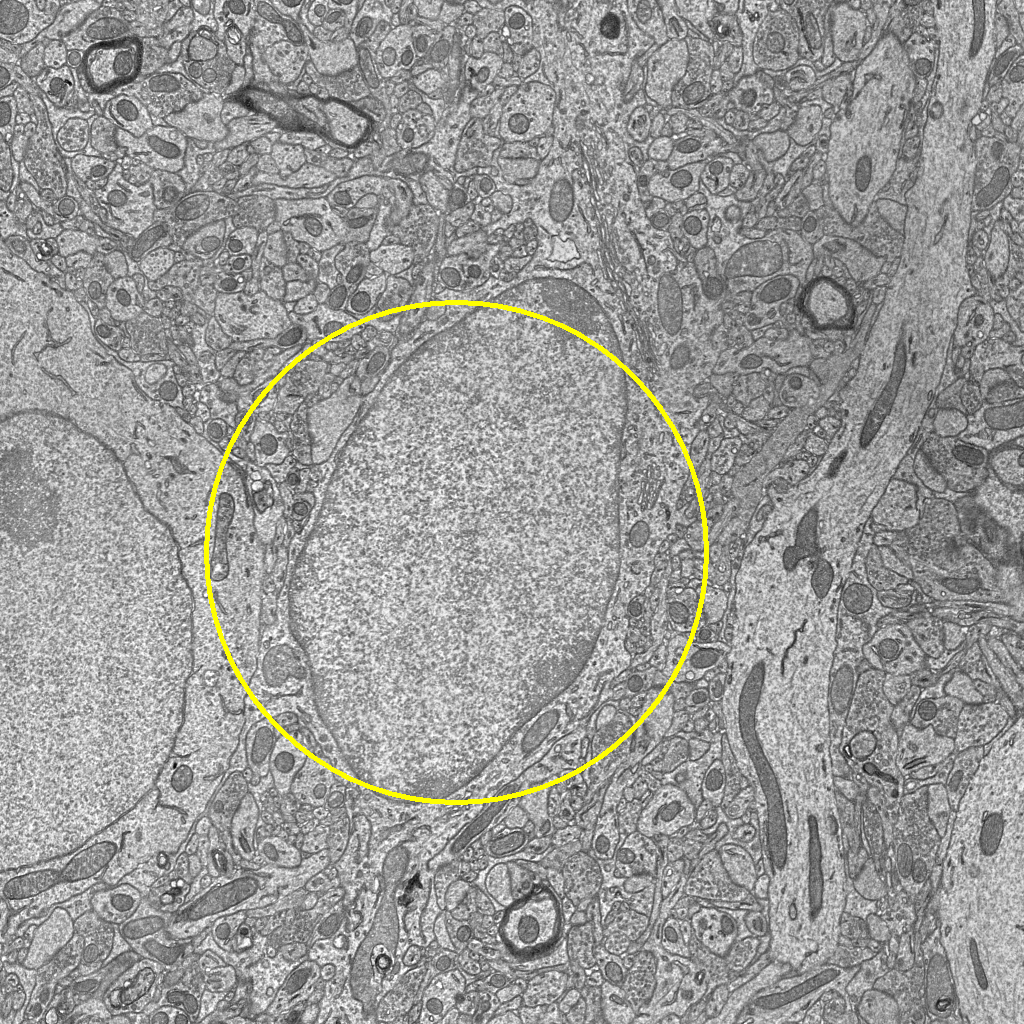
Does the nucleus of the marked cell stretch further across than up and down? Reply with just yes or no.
No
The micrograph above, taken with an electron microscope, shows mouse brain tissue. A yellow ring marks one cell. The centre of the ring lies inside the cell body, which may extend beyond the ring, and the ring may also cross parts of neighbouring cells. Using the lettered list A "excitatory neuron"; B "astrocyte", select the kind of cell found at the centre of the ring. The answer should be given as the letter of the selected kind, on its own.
B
